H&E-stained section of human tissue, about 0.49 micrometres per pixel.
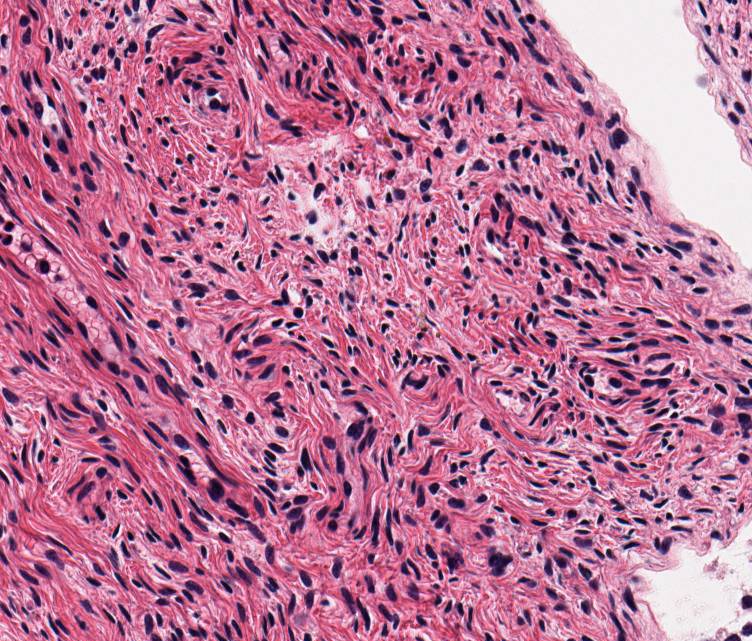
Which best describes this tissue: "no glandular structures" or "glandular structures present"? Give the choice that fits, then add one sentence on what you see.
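No glandular structures. No glands or tubules are present anywhere in the field.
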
